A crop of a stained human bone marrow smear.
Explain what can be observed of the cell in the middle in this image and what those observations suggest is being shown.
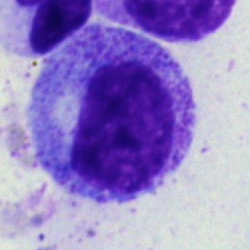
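Its outline is round and smooth. The nucleus sits off-centre, toward the right side of the cell. To the left of the nucleus, the cytoplasm has a pale area with few granules. There are no vacuoles anywhere in the cytoplasm. This cell is a promyelocyte.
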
